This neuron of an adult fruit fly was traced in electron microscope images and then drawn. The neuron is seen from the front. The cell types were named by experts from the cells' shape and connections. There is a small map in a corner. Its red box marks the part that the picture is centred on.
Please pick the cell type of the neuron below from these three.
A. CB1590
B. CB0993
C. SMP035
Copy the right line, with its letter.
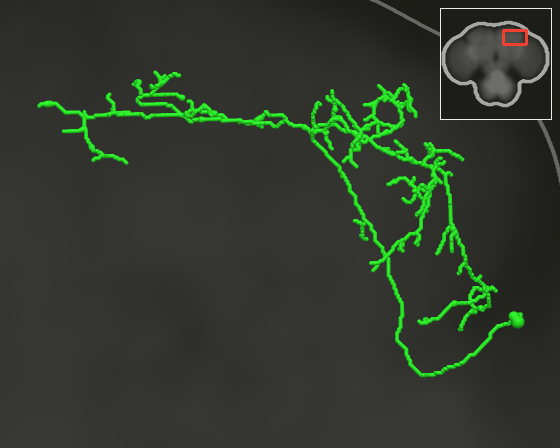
A. CB1590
